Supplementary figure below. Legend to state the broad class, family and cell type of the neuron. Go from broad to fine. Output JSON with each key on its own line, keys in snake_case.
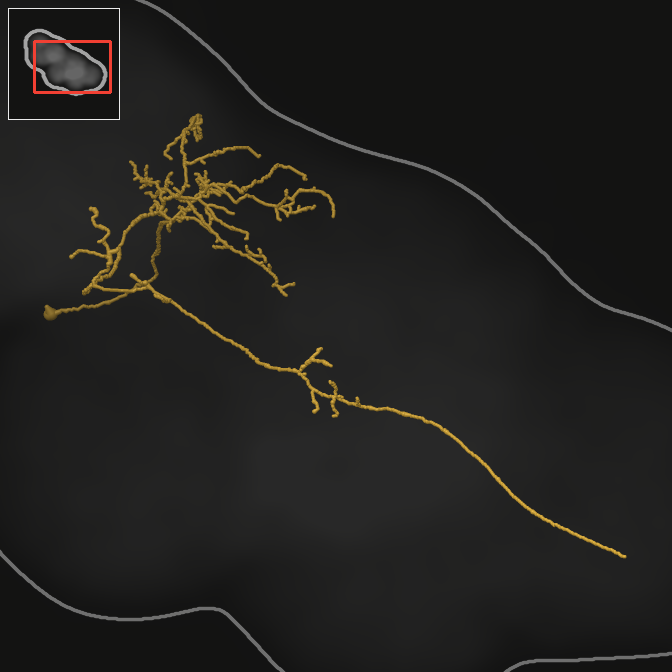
{
 "broad_class": "ascending neuron",
 "family": "hemilineage 07B",
 "cell_type": "AN07B050"
}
